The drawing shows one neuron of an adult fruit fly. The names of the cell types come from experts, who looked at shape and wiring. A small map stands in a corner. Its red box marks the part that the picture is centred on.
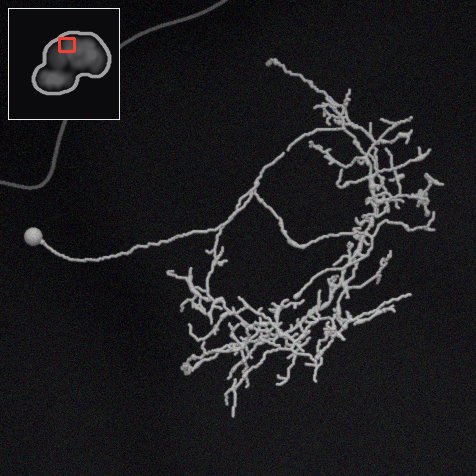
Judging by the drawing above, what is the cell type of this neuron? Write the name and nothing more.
CL134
